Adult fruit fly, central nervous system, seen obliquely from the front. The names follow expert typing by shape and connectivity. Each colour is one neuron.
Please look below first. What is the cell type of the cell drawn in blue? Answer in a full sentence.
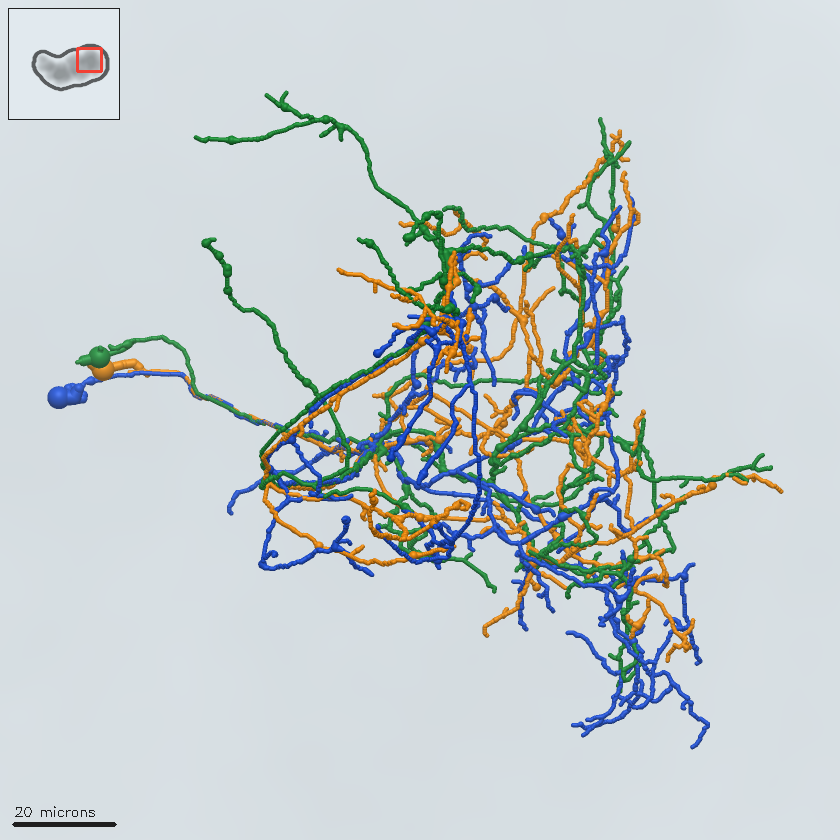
The cell type is CB3469.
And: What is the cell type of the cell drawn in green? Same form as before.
The cell type is CB3910.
